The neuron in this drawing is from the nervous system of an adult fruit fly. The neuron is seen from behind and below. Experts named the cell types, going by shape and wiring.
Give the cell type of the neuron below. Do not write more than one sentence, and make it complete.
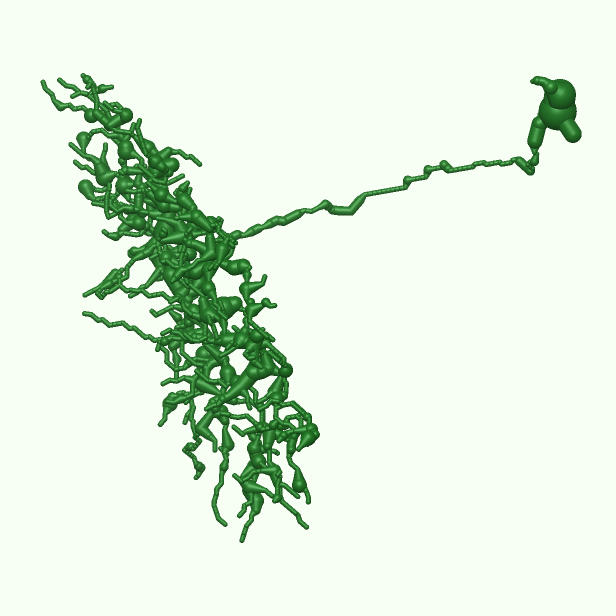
It is as Dm12 that this neuron is typed.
